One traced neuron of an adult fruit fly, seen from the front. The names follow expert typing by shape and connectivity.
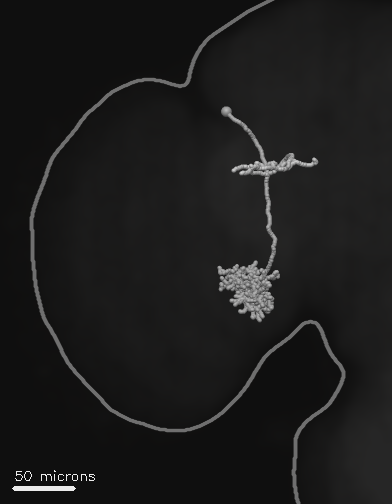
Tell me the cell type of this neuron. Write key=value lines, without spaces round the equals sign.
cell_type=LC11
